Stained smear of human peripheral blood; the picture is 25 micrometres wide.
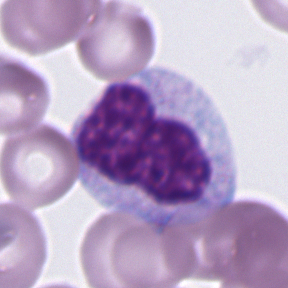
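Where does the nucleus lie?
Toward the left side of the cell; it measures about 13 by 9 micrometres.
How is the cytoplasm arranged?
As a broad pale grey-blue rim, widest on the right side.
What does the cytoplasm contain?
Fine, dust-like lilac granules.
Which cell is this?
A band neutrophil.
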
